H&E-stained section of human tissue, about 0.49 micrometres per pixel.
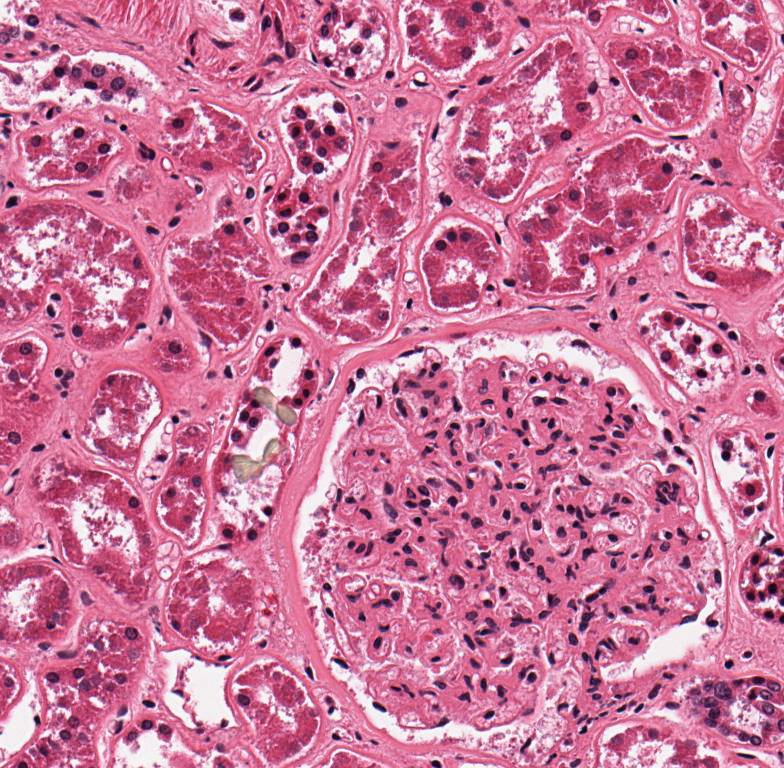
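Renal cortex: one glomerulus sits at lower right, tubules everywhere else. Note the two yellow-brown bow-tie shaped objects in a tubule just left of the glomerulus. Tubular cells have abundant granular eosinophilic cytoplasm and round nuclei; the scant interstitium is just thin pink strands with few spindle-shaped nuclei.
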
